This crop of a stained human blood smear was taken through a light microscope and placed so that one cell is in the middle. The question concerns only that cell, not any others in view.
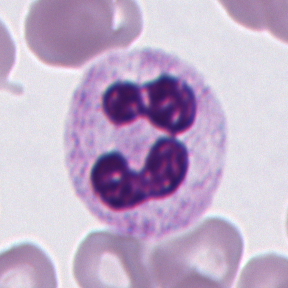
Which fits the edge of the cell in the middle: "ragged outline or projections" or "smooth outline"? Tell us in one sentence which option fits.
The cell is bounded by a smooth edge without blebs or tags.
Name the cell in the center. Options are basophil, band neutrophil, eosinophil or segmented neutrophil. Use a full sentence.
On this slide crop, the central cell is a segmented neutrophil.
